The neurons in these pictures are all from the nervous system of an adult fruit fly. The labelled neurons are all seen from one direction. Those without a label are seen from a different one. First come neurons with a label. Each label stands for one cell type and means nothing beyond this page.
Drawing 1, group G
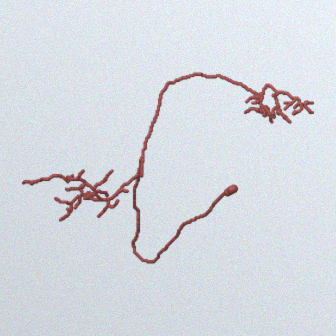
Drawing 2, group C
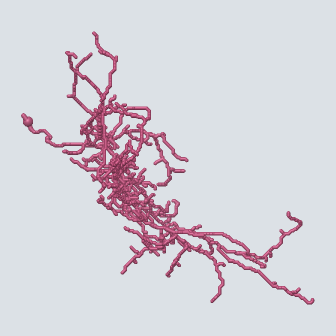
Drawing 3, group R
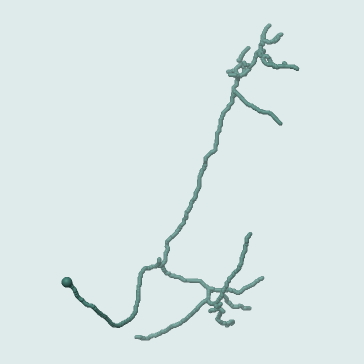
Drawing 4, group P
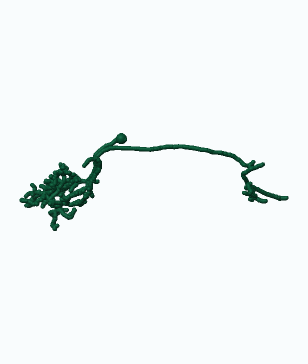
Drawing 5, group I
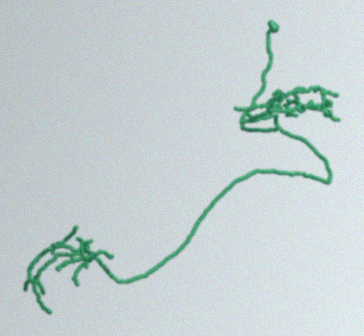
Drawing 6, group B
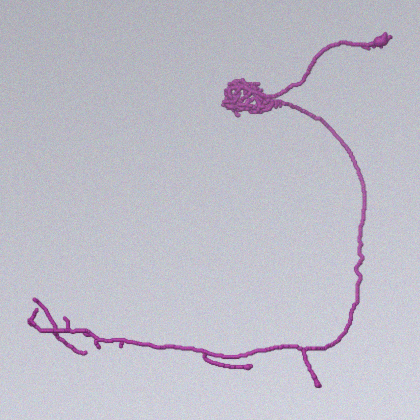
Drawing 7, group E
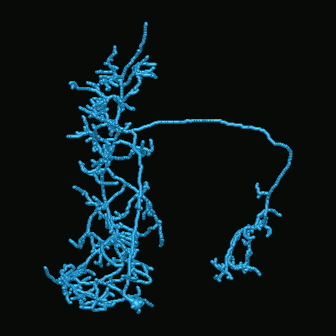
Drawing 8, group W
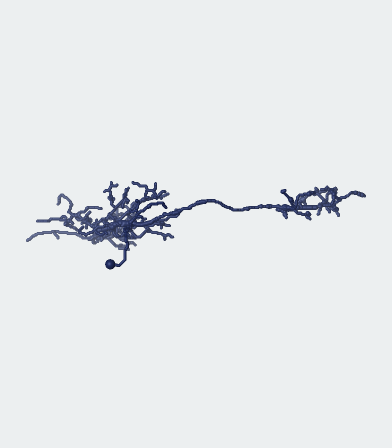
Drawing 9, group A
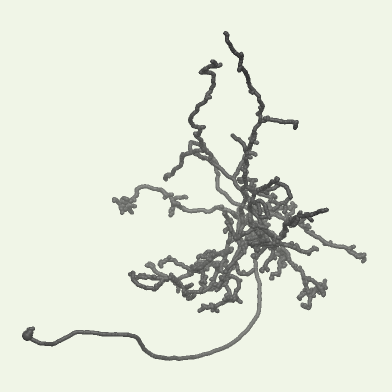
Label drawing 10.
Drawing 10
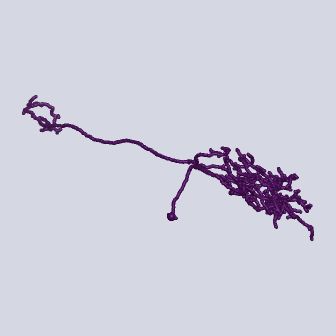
group P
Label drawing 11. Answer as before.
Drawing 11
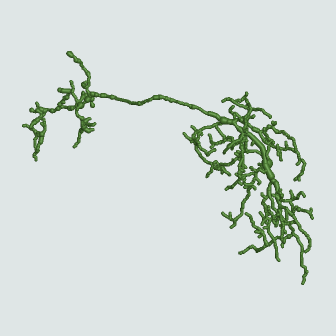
group W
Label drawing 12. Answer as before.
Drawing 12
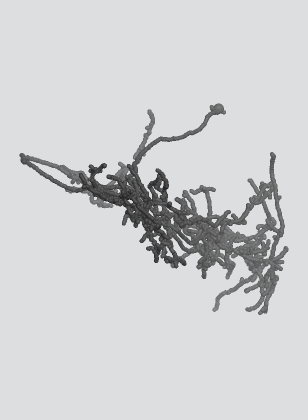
group E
